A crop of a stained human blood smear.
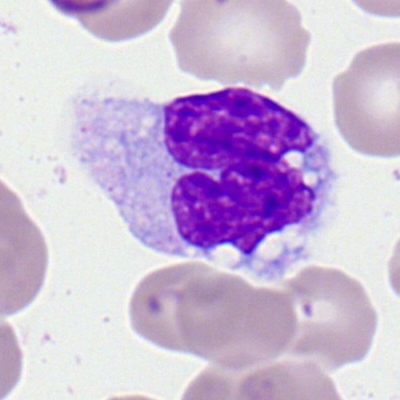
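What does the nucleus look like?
It is deeply indented by a cleft that divides it into upper and lower parts.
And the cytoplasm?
Pale grey-blue, sprinkled with fine pinkish granules, with several small clear vacuoles along the lower right edge of the nucleus.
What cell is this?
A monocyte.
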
